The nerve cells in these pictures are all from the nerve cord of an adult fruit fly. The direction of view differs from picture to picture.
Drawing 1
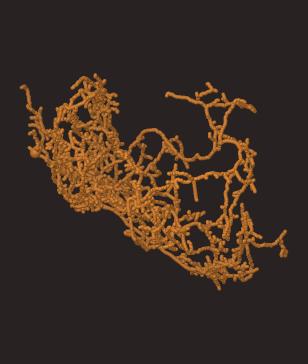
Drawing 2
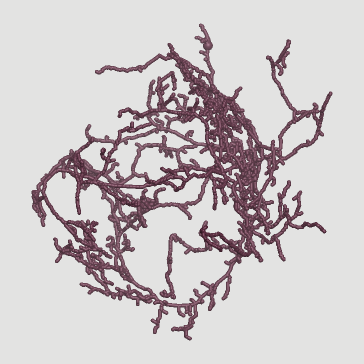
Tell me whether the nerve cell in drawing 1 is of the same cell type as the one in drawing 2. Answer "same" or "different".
same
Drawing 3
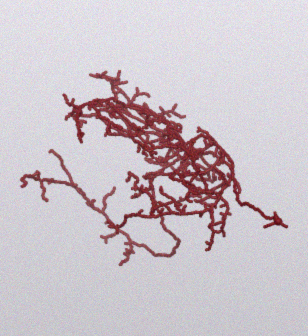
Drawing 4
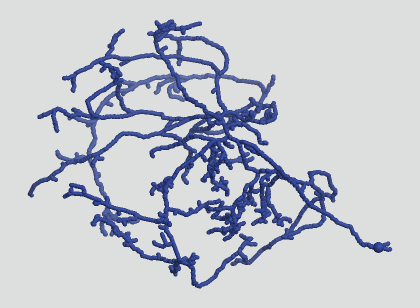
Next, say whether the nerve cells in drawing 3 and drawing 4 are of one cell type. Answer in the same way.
same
